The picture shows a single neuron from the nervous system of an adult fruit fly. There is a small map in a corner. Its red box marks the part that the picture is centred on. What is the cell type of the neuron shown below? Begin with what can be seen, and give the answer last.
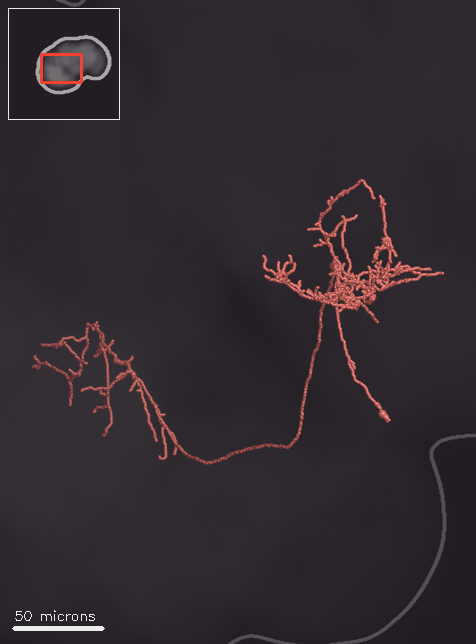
By the scale bar it is about 250 microns wide in this view. Dozens of branch ends can be seen. This is a descending neuron. The cell type is DNge175.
